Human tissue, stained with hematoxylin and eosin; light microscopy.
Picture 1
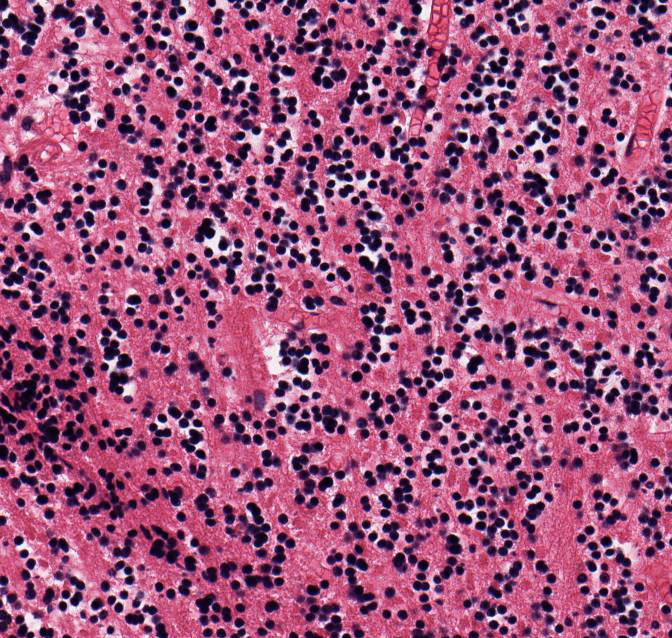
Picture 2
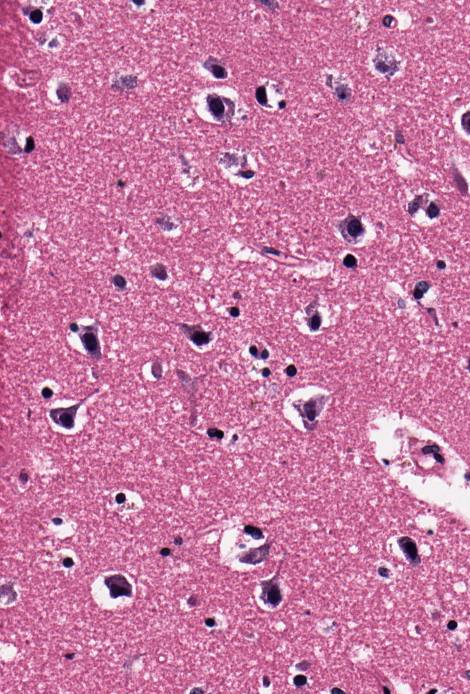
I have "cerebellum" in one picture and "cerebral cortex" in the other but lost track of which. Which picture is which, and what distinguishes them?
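Picture 1 is cerebellum, and picture 2 is cerebral cortex. In picture 1, small, round, deeply haematoxylin-stained nuclei of nearly uniform size are packed densely and fairly evenly across the whole field, without layering or organised units. Most of these cells show little or no visible cytoplasm, and the field contains no epithelium, glands or fat cells. Picture 2 is instead filled by a pink, finely granular and vacuolated neuropil, with no epithelium or glands anywhere. Neurons with angular, often triangular cell bodies are scattered throughout it, and small dark round nuclei without visible cytoplasm lie singly between them.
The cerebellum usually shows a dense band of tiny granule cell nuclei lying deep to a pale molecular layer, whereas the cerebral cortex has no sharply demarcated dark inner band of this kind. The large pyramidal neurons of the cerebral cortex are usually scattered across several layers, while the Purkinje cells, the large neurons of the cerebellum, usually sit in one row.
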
